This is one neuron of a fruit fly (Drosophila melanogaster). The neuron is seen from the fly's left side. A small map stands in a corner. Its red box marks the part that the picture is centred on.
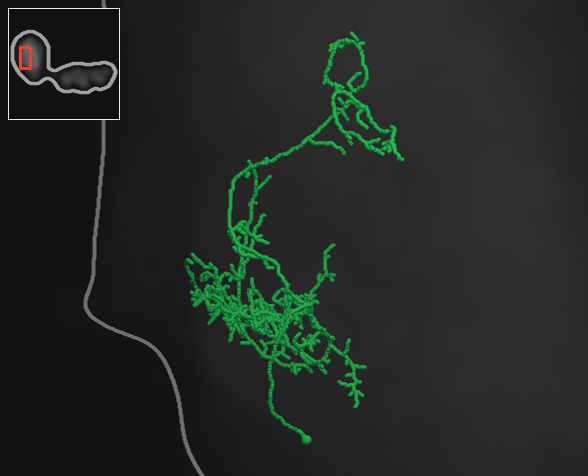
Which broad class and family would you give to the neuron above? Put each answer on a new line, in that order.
central-brain intrinsic neuron
hemilineage LALa1_anterior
